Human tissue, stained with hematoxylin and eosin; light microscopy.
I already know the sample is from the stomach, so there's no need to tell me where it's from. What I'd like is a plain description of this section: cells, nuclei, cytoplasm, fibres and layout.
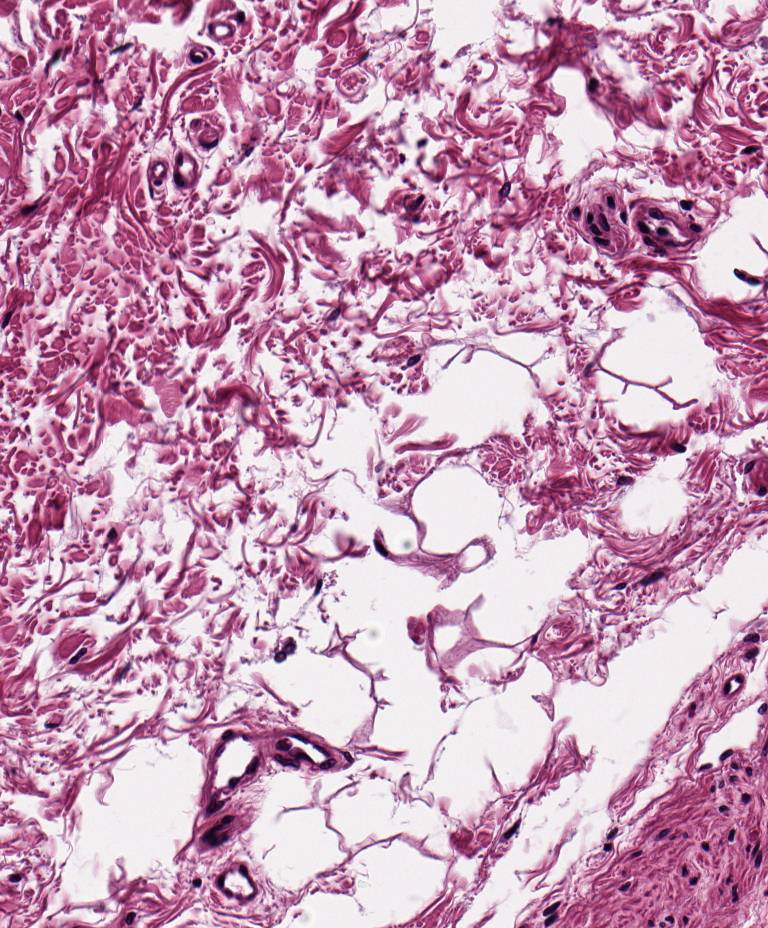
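Pink collagen bundles are packed most closely in the upper left of the field. In the lower left, small thin-walled vessels have open, empty lumens lined by flattened nuclei. Sparse, small, dark nuclei, mostly oval or spindle-shaped, lie scattered among the collagen.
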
